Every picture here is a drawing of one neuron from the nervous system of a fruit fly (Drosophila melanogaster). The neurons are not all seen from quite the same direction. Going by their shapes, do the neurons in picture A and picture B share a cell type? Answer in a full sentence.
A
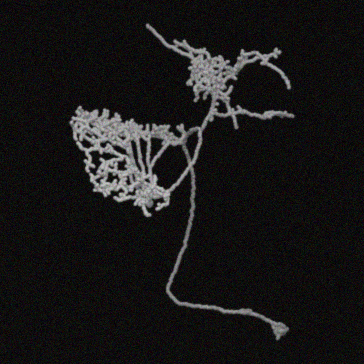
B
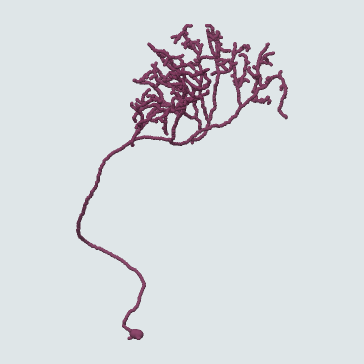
They are of different cell types.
